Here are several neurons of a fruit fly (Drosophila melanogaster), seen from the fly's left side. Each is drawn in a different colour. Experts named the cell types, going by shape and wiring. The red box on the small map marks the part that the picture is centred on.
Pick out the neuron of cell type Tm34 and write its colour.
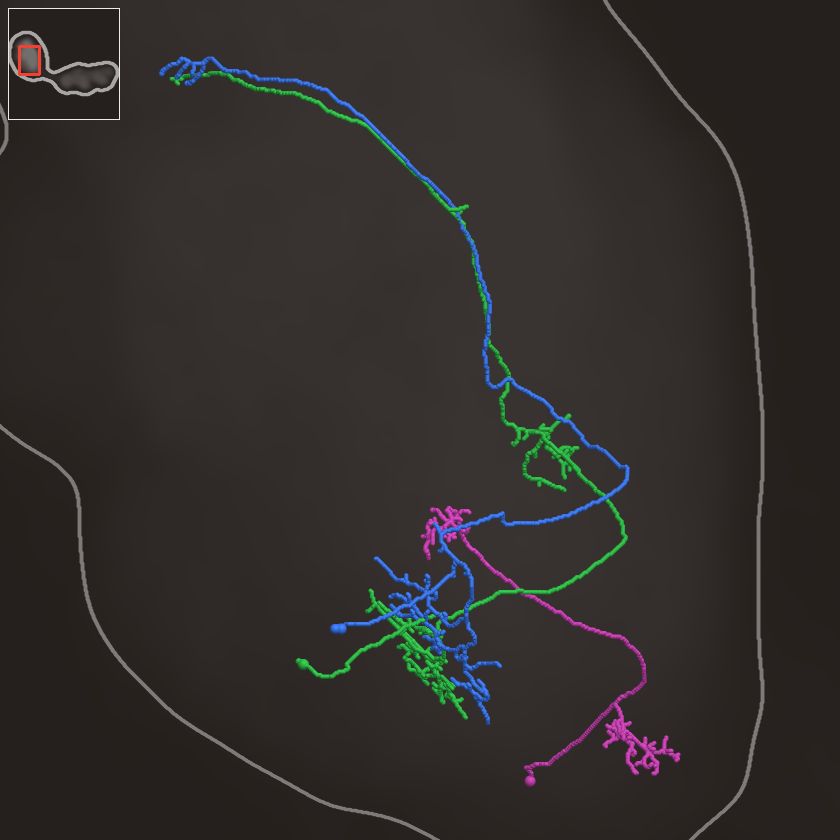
magenta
